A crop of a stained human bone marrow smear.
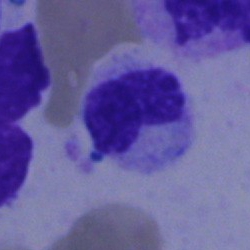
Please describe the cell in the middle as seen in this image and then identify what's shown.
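The cell has a roughly round outline. Its nucleus lies off-centre toward the upper left and forms a thick, curved, kidney-like mass whose concave side faces the lower right. At the lower-left tip of the nucleus sits a small dark blue dot. This is a band neutrophil.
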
